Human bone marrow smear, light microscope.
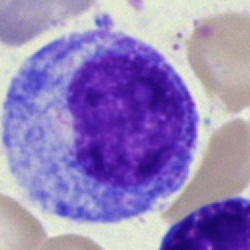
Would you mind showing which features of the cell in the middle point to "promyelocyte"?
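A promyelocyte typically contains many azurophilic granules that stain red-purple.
The scattered purple granules in this cell's cytoplasm go along with that.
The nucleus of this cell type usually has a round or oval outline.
Here, though, the nucleus has a shallow indentation on its left side, which departs from that outline. The nucleus also lies off-centre toward the right, and a paler zone of cytoplasm lies beside the indentation.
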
